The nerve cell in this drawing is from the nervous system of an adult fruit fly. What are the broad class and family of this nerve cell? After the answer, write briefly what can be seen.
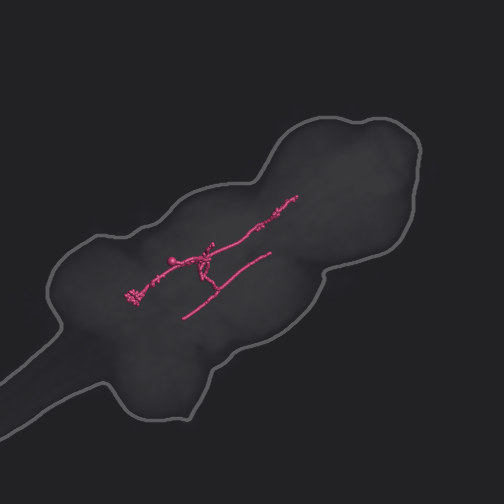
This is a nerve-cord intrinsic neuron. The family is hemilineage 10B. It is in the nerve cord and does not reach the brain. As drawn here it is wider than it is tall.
